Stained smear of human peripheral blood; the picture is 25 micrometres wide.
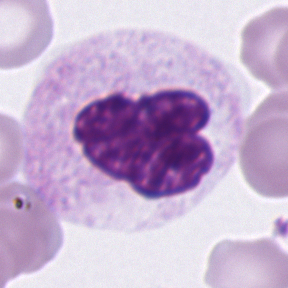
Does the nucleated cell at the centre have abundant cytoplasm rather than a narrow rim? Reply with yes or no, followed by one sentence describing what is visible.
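Yes. The cytoplasm is abundant and forms a wide rim around the nucleus.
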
